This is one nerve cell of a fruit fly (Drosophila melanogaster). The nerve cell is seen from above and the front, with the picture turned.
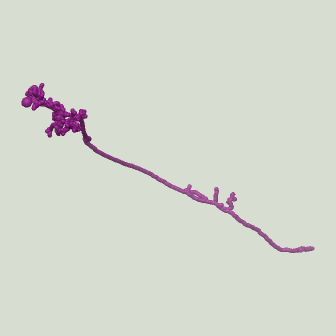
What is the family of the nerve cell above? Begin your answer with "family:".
family: hemilineage LB12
